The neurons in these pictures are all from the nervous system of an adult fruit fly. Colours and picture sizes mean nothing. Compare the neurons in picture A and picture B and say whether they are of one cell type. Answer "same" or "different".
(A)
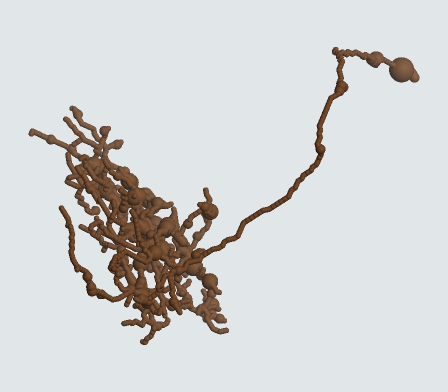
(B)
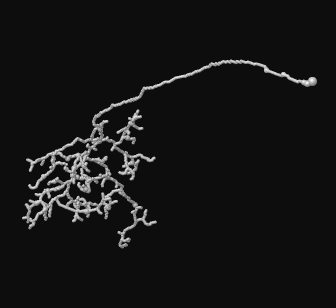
different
